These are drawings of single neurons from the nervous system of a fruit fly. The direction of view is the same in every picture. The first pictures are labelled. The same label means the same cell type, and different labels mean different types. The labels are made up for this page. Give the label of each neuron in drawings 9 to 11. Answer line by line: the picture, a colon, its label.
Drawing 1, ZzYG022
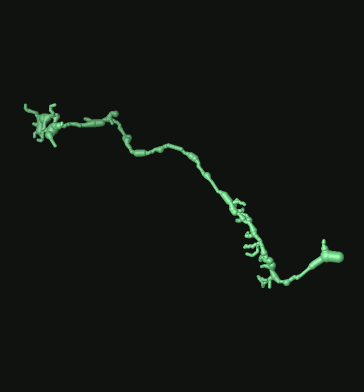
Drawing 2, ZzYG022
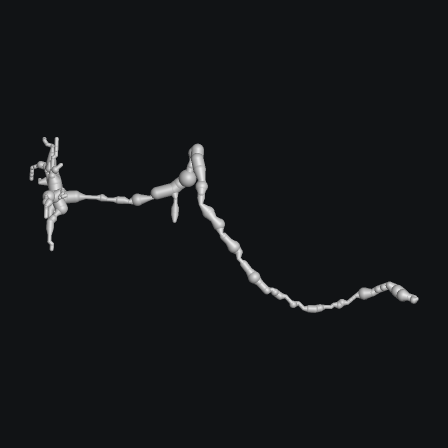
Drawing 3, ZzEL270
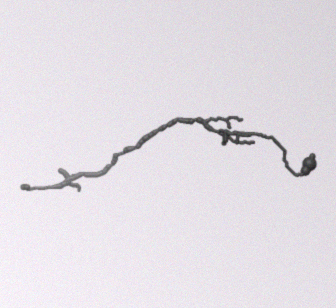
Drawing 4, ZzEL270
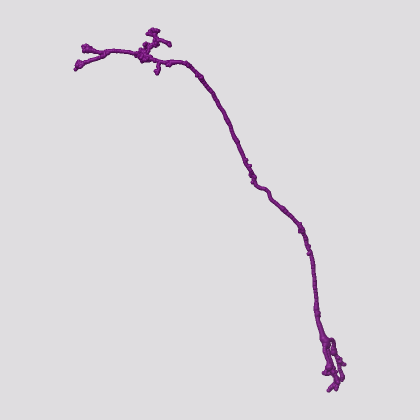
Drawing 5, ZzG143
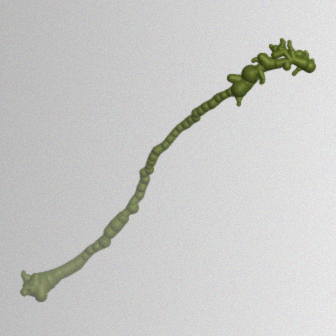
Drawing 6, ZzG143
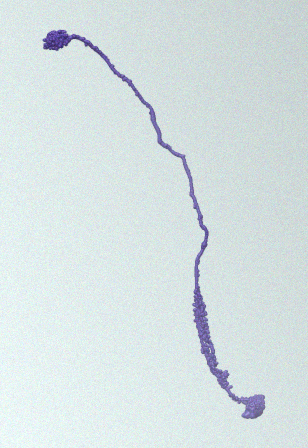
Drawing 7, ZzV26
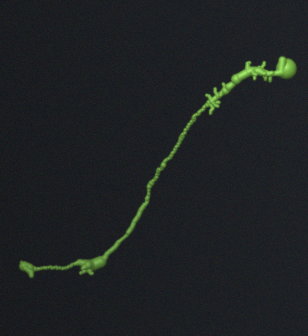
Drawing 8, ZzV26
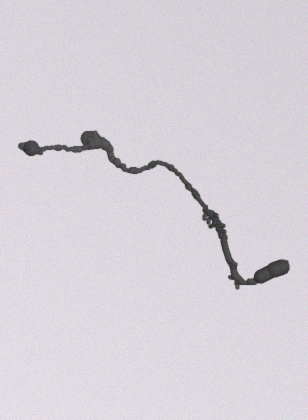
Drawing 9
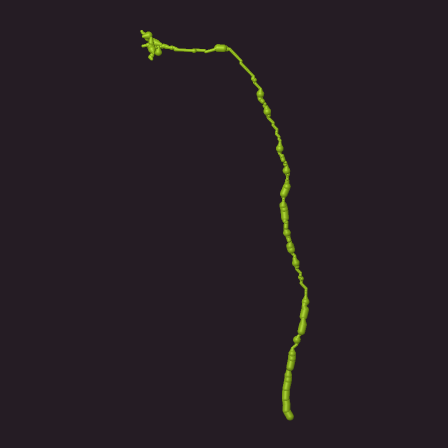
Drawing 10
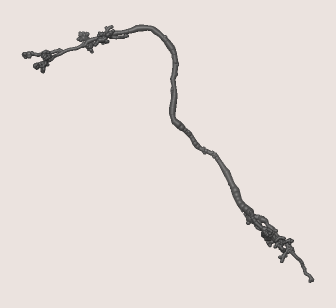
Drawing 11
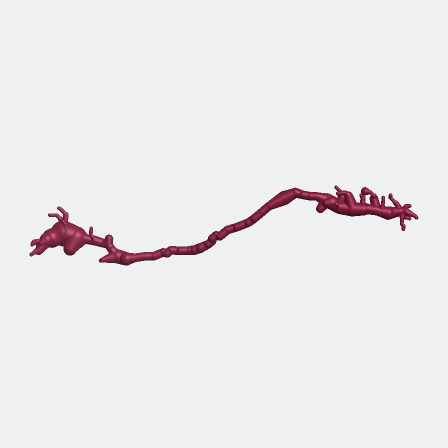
9: ZzYG022
10: ZzEL270
11: ZzG143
